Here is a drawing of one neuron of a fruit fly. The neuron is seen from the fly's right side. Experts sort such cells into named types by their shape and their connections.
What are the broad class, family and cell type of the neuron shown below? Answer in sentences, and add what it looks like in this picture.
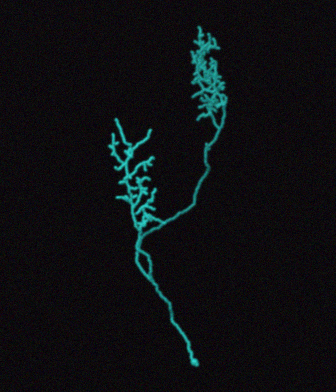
Its broad class is optic-lobe intrinsic neuron. Its family is Tm. It is of cell type Tm30. The cell body is at the bottom of the picture. As drawn here it is more than twice as tall as it is wide.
